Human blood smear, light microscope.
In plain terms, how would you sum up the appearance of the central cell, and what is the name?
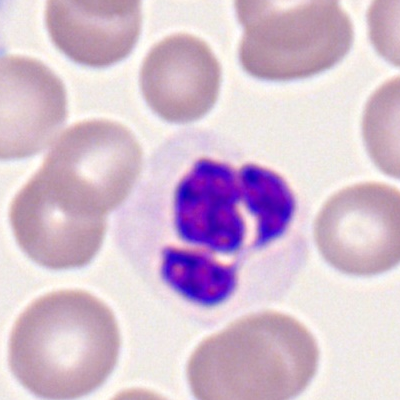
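Counted, the nucleus has three separate lobes. Its chromatin is dark purple and coarsely clumped. The outline of the cell is roughly round, and the cytoplasm is pale pinkish-lilac. Answer: segmented neutrophil.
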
